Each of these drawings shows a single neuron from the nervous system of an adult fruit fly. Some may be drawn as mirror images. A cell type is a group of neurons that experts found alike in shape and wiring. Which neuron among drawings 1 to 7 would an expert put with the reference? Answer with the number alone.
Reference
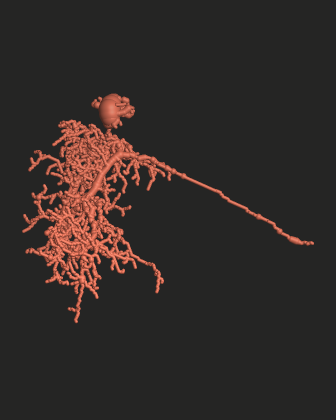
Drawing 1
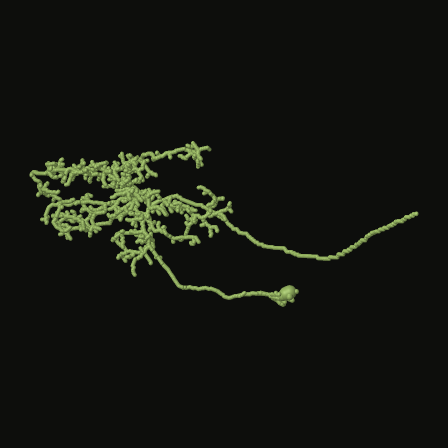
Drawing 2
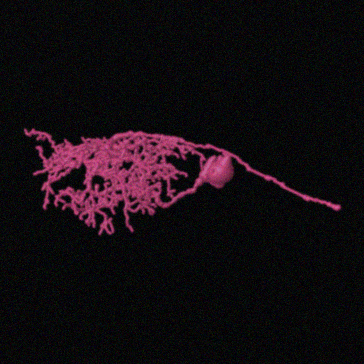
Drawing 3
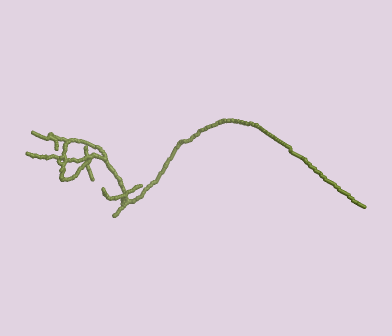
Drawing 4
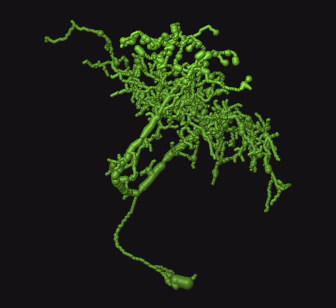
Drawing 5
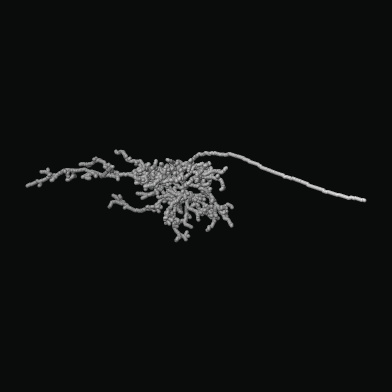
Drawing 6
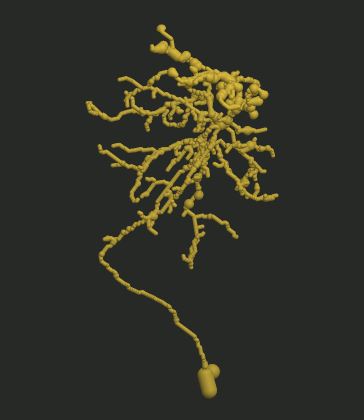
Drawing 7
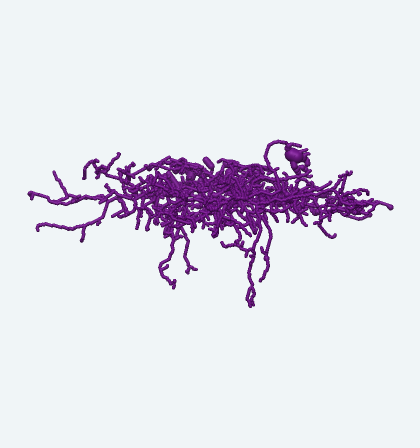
2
